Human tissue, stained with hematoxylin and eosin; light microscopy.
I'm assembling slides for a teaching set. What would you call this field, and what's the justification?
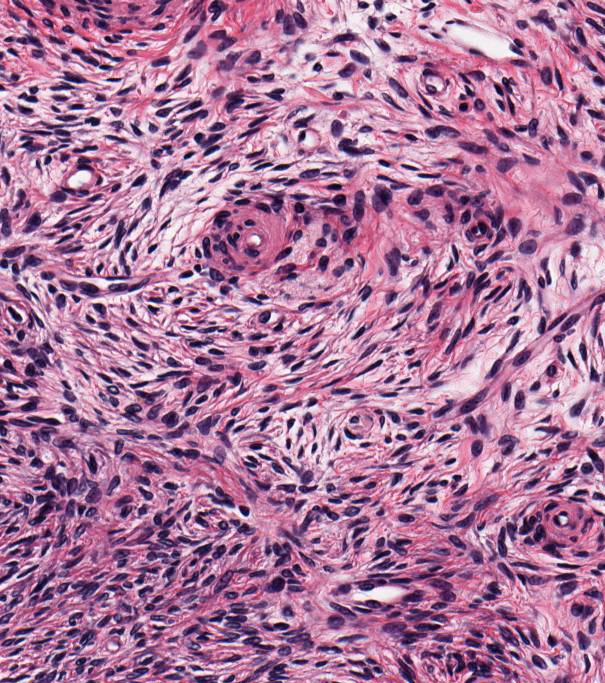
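Ovarian cortex is the tissue shown. First, arrangement: spindle cells fill the entire field, grouped in short intersecting fascicles and whorls. Second, nuclei: most are dark-staining and elongated, from spindle to oval in shape. Third, cytoplasm: it is scant and pale, and the borders between cells are indistinct. Fourth, other elements: no epithelium or glands appear anywhere.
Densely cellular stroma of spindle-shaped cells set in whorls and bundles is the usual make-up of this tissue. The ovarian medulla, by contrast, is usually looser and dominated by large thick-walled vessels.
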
